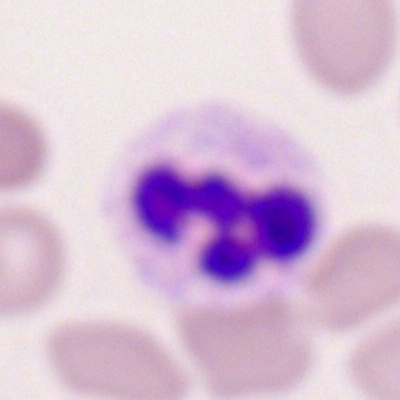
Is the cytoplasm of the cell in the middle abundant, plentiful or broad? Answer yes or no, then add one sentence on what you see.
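Yes. The cytoplasm is plentiful and pale pinkish-lilac.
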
